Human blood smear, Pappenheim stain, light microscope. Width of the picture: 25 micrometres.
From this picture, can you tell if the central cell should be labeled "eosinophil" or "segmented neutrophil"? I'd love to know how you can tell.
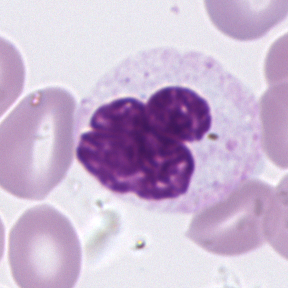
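This is a segmented neutrophil. What decides it is the fine pinkish-purple granules scattered through its abundant, pale lilac-grey cytoplasm.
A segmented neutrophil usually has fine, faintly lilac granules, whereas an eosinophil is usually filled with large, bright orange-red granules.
The roughly round outline has a smooth edge, and the dark purple chromatin is broken by paler streaks and clefts.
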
